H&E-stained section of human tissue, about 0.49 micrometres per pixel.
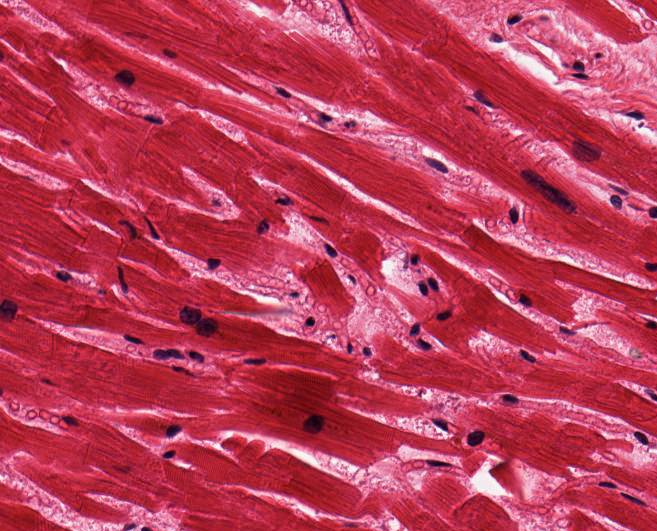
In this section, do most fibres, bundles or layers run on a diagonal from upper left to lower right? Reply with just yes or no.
Yes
